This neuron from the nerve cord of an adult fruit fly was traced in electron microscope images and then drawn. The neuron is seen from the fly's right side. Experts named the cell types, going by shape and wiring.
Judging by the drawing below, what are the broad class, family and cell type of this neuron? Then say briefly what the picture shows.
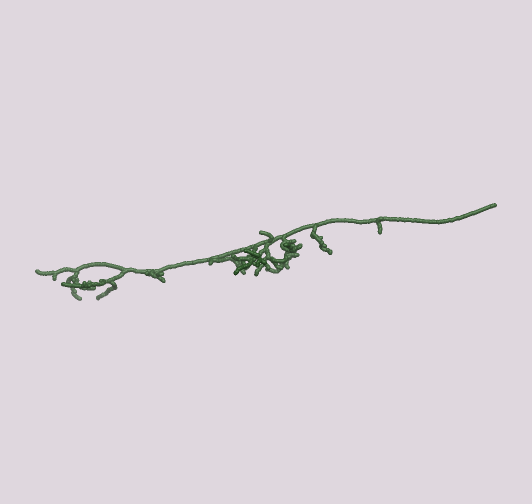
Its broad class is descending neuron. Its family is DNpe. The cell type is DNpe026. No cell body is drawn. In this view it is more than twice as wide as it is tall.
